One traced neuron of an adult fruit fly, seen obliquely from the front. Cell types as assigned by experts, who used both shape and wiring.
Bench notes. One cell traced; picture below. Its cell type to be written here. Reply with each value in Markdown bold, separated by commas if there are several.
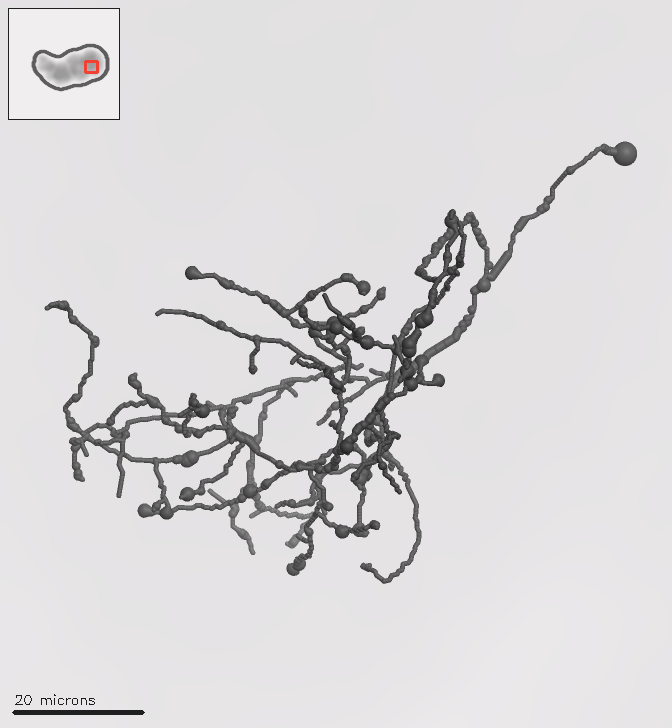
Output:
**lLN12A**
